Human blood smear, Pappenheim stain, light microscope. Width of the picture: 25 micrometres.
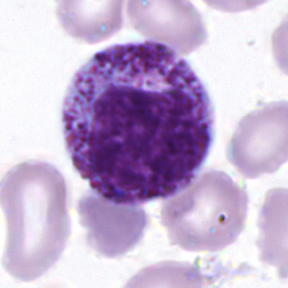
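Myelocyte, the central cell. Outline first: round and smooth. The nucleus is one unsegmented mass toward the lower right. Its chromatin is dark purple and coarsely clumped. Last, just above the nucleus, the cytoplasm has a paler, granule-poor area.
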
